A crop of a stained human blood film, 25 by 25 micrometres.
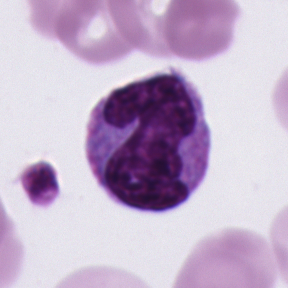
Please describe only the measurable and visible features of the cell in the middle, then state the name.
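Cell size: about 12 micrometres across. Nucleus: fills most of the cell, with a deep notch cutting in from the left side. Chromatin: dark purple and coarsely clumped. Cytoplasm: pale bluish-lilac. Name: monocyte.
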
